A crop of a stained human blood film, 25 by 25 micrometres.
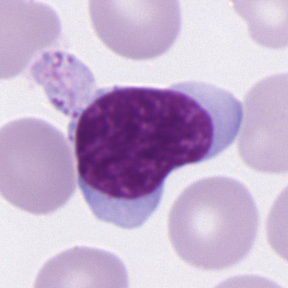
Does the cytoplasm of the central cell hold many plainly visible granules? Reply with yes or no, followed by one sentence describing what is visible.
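No. The cytoplasm shows no visible granules.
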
